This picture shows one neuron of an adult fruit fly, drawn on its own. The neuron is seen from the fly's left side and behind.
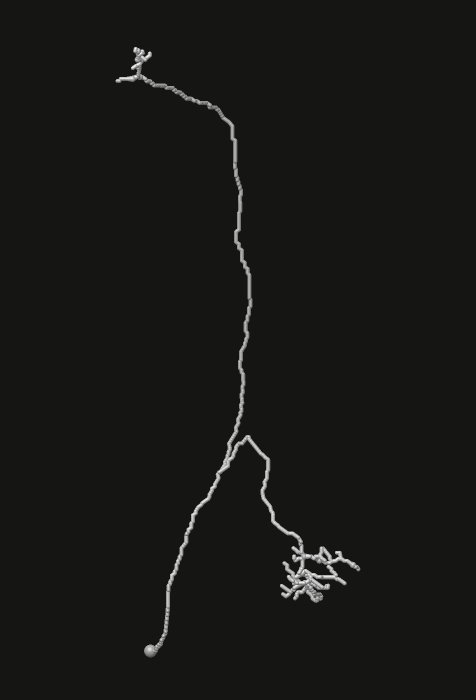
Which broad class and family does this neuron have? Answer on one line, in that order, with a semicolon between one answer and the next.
visual projection neuron; LC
